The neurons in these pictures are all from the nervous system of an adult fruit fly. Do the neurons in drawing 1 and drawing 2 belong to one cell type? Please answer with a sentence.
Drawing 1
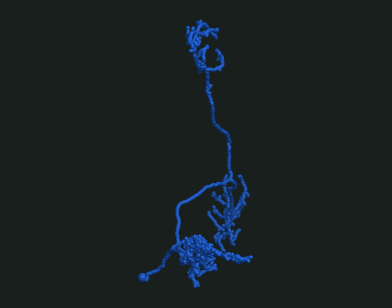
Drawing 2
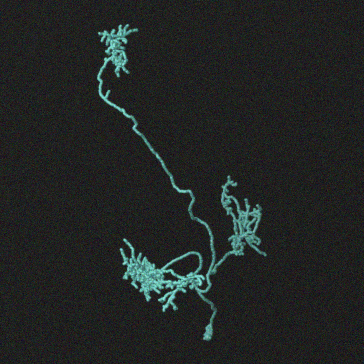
They are of different cell types.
